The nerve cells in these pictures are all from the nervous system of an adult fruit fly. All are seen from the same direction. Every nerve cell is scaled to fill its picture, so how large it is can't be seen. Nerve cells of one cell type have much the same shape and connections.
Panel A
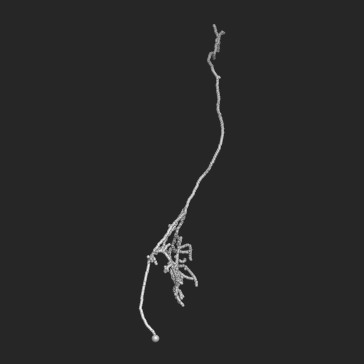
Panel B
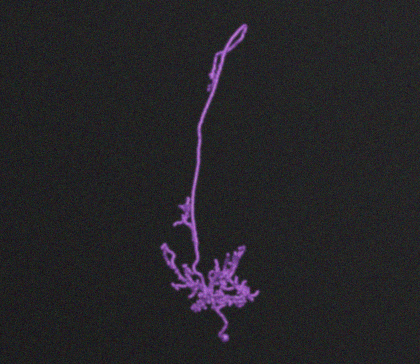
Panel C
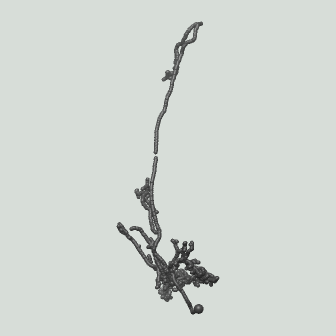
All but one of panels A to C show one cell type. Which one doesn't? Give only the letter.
A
